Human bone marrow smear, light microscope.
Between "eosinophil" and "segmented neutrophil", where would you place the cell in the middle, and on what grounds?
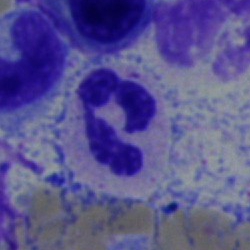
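This is a segmented neutrophil. Its nucleus is pinched into several lobe-like segments along its length.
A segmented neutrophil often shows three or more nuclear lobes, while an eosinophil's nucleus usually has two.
The nucleus is also bent into an incomplete ring, open on the right, and its chromatin is dark purple and densely clumped. The cytoplasm is plentiful and pale pinkish-lilac.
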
